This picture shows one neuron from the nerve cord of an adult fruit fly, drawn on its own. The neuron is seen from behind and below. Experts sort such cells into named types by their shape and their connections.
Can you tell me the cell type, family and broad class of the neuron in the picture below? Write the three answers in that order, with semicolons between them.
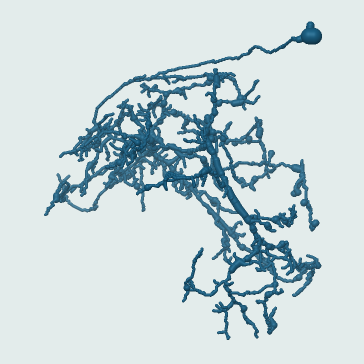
IN03A064; hemilineage 03A; nerve-cord intrinsic neuron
